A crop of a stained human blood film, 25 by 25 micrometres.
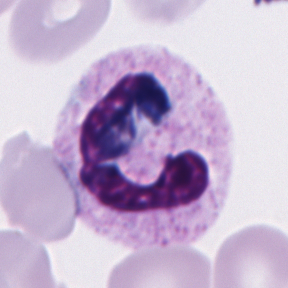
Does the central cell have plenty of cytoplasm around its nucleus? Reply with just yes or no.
Yes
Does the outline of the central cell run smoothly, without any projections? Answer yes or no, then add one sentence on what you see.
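Yes. The cell outline is roughly round with a smooth edge.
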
